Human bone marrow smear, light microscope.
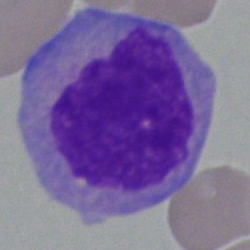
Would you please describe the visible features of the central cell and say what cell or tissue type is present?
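Roughly round outline, with a few slightly flattened, angular stretches. Chromatin dark purple, coarsely clumped, paler gaps between clumps. No distinct nucleolus stands out. Cytoplasm without visible granules. This is a monocyte.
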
